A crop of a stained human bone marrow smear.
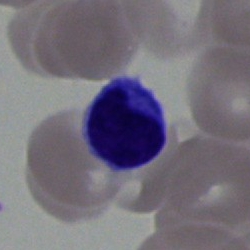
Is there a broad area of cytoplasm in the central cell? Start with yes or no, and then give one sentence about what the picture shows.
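No. Almost no cytoplasm can be seen around the nucleus.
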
